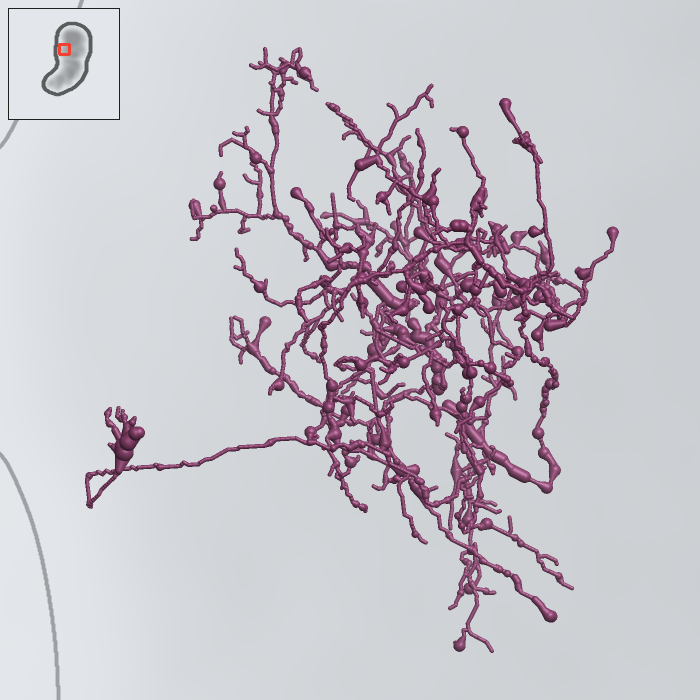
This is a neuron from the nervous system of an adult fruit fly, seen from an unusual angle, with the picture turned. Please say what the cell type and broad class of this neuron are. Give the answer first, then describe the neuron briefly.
Its cell type is SLP464. It is a central-brain intrinsic neuron. The picture shows more than a hundred branch ends. As drawn here it is about as wide as it is tall.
